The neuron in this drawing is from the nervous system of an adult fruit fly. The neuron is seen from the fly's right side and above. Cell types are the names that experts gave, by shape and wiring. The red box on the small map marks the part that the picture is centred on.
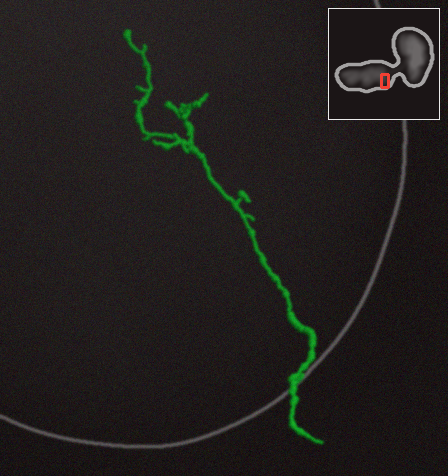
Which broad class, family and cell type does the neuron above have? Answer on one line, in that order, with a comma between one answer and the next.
sensory neuron entering the nerve cord, class mechanosensory tactile, SNta42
